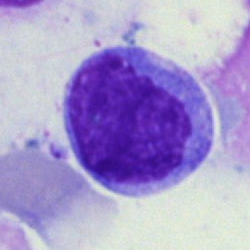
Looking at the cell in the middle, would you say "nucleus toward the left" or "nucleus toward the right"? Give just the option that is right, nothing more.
Nucleus toward the left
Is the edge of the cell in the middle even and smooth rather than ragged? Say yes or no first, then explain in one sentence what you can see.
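Yes. The cell outline is smooth and oval.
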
